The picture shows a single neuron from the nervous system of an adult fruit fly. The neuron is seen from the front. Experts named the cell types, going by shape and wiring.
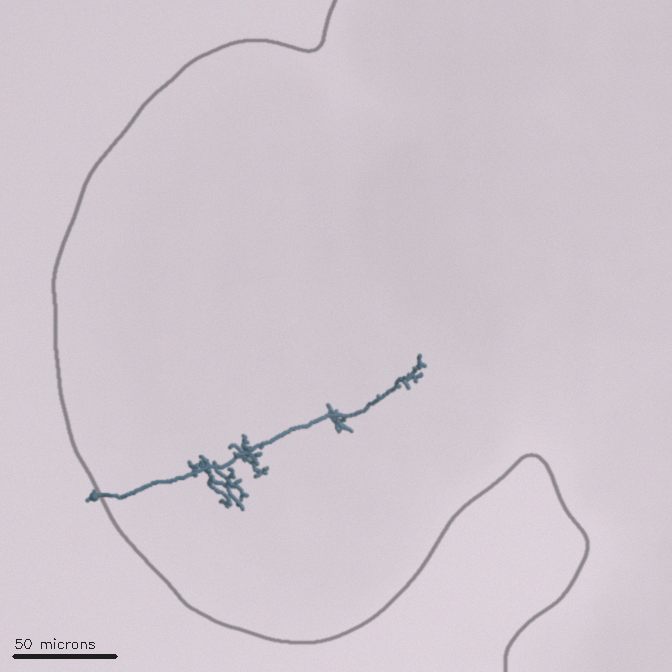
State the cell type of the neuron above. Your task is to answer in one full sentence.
Cell type TmY13 is what this neuron is.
